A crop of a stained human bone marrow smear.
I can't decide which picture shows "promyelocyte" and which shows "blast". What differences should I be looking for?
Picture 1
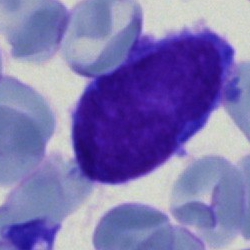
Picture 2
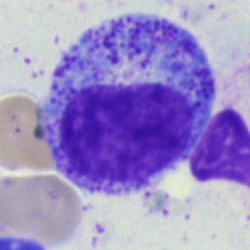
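Let's sort them out first: the blast is in picture 1, the promyelocyte in picture 2. Look at the granules: the blast shows no distinct ones, while the promyelocyte's cytoplasm holds many dark purple granules.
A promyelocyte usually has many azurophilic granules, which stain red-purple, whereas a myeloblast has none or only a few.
Now the cytoplasm: in the blast, little or none can be told apart from the nucleus.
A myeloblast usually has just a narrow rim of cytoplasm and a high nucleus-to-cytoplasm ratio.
The blast is oval, its long axis running from lower left to upper right, and stains deep purple throughout with finely mottled chromatin. The promyelocyte is round, with finely textured chromatin lacking coarse dark clumps, and red cells touch its left edge.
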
